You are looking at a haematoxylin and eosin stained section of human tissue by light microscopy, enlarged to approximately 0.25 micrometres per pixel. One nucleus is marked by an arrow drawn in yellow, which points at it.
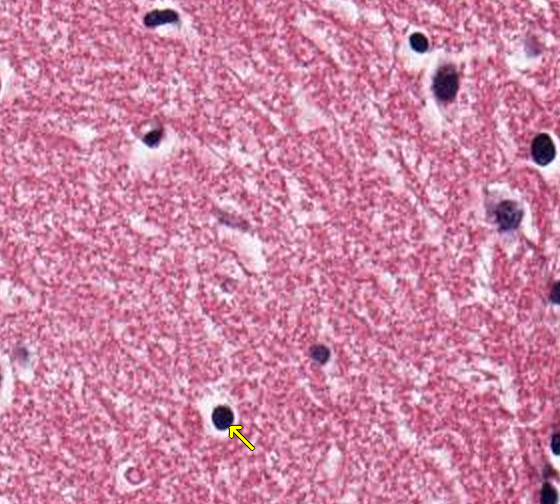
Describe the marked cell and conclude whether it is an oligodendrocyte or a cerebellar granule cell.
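The nucleus is stained very dark and evenly, almost black, with no visible inner detail. The cell lies singly within the pink, finely fibrillar background, with no other cell touching it. Type of cell: oligodendrocyte.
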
